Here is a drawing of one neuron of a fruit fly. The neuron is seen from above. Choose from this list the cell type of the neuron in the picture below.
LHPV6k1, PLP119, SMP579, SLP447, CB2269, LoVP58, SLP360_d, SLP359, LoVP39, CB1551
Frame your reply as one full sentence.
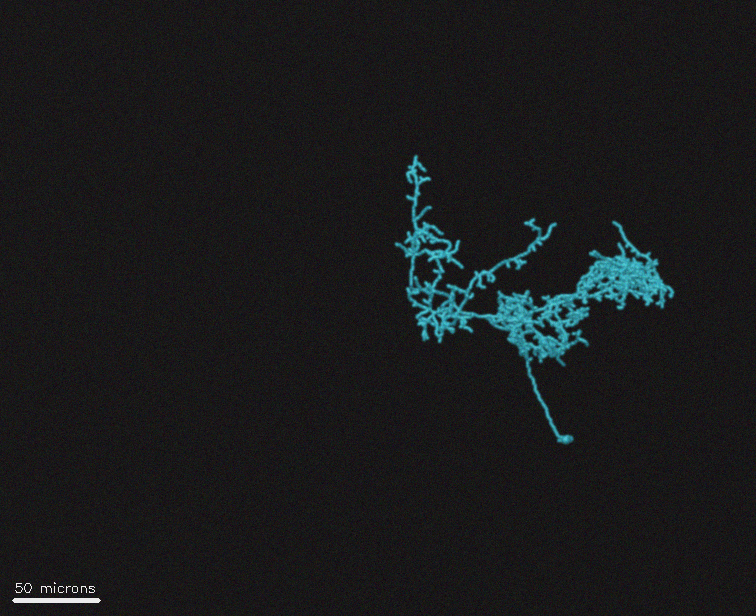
To this neuron applies the cell type name SMP579.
